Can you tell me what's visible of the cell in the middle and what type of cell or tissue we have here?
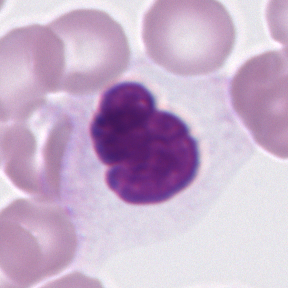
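The cytoplasm is abundant, forming a wide zone around the nucleus. It is very pale greyish lilac and holds fine, faint lilac dust-like granules. No clear vacuoles are seen in it. This is a segmented neutrophil.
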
